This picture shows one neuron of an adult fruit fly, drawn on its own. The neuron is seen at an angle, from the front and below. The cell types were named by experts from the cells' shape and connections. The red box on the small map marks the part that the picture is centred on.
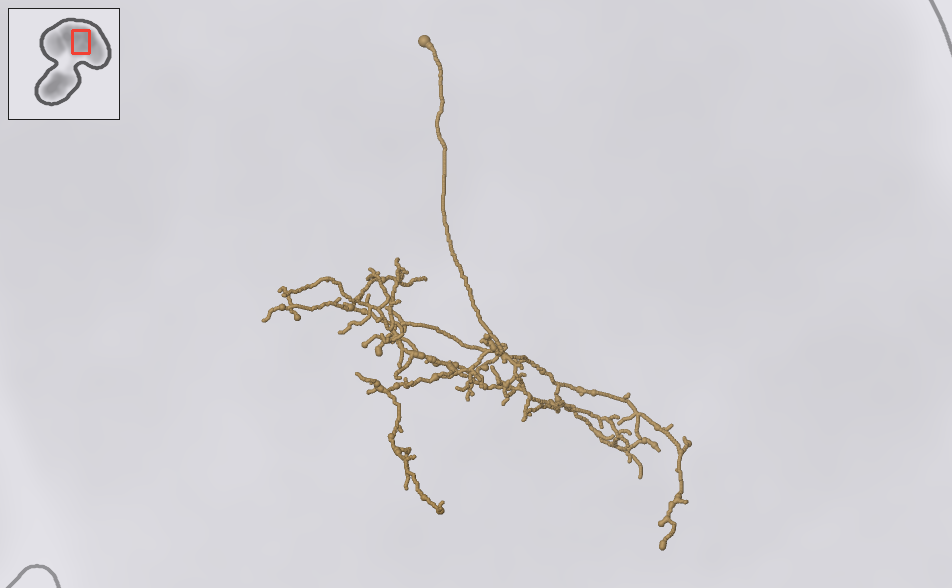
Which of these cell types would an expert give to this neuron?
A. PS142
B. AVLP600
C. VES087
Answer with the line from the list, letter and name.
A. PS142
